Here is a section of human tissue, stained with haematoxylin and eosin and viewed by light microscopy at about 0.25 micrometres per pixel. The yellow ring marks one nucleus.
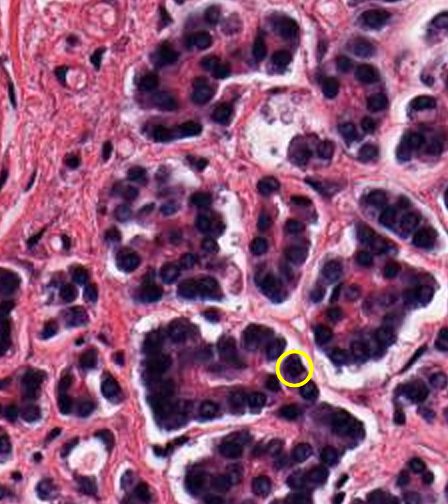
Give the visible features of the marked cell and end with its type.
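The nucleus is densely and fairly evenly dark purple throughout. The cell sits at the outer edge of a cluster of cells, facing a narrow clear gap and a thin strand of pink fibres that runs along the cluster's border. The marked nucleus belongs to a pancreatic acinar cell.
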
